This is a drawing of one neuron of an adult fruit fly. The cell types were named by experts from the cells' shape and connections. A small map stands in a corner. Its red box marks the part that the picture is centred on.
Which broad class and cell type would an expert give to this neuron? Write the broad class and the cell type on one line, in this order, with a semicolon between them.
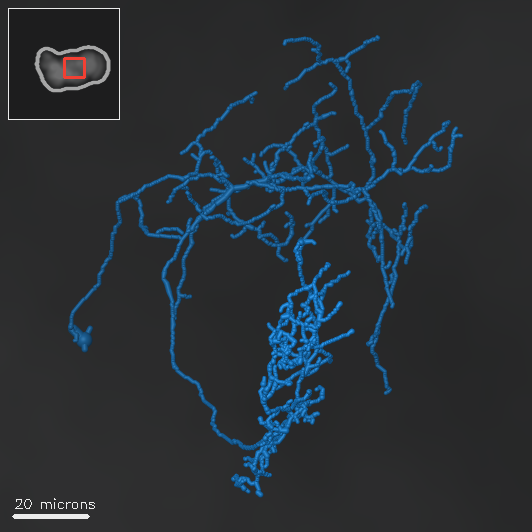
central-brain intrinsic neuron; LAL184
